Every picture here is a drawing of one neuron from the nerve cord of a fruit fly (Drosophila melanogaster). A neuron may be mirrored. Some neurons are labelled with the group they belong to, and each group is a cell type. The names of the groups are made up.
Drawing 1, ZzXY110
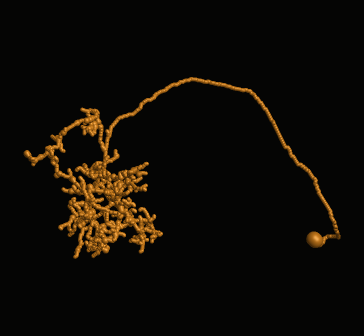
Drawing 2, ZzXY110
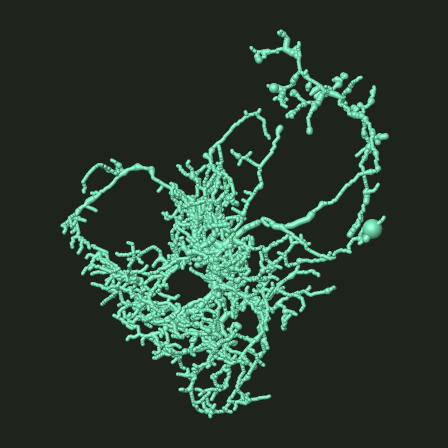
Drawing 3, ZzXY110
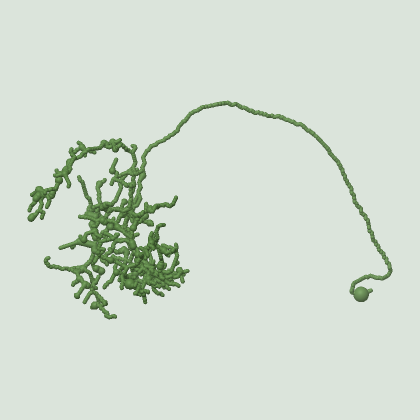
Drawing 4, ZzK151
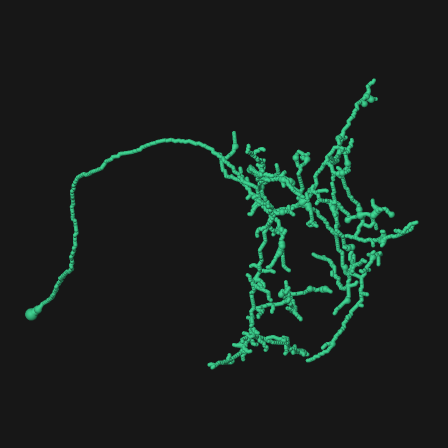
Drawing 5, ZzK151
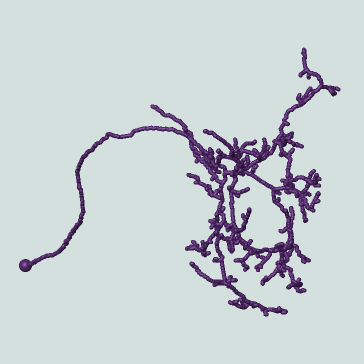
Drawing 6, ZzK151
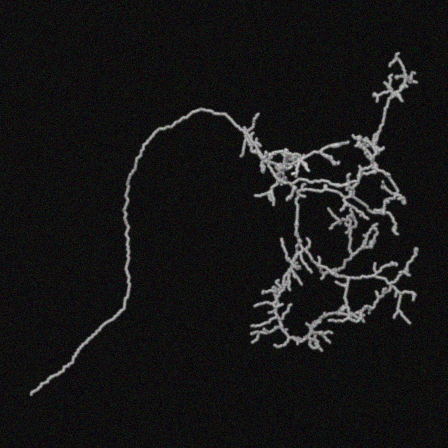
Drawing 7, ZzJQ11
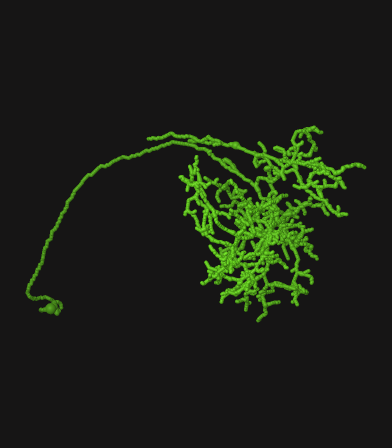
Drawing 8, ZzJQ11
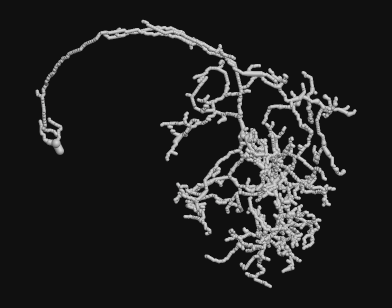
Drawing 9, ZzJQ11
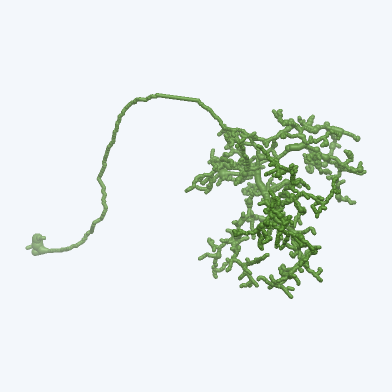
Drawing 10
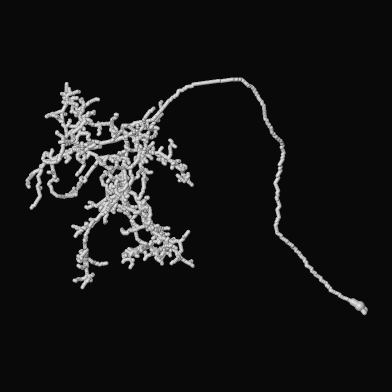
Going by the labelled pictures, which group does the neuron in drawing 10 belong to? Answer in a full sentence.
It belongs to ZzJQ11.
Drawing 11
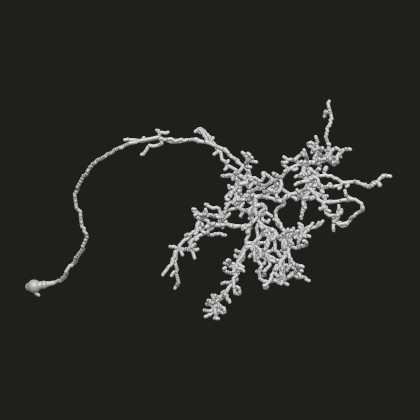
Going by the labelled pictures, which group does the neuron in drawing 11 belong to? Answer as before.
It belongs to ZzJQ11.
